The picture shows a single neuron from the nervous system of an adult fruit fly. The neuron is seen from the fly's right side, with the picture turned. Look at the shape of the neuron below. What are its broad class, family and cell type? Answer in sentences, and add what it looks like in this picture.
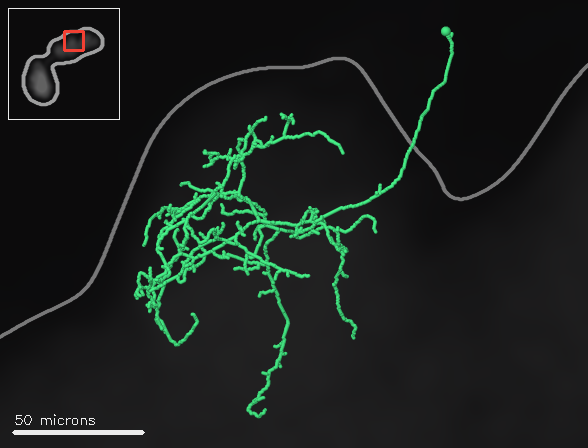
Its broad class is nerve-cord intrinsic neuron. The family is hemilineage 20A.22A. It is of cell type IN20A.22A050. Its cell body lies at the upper right of the picture. By the scale bar it is about 150 microns tall in this view. The picture shows dozens of branch ends.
